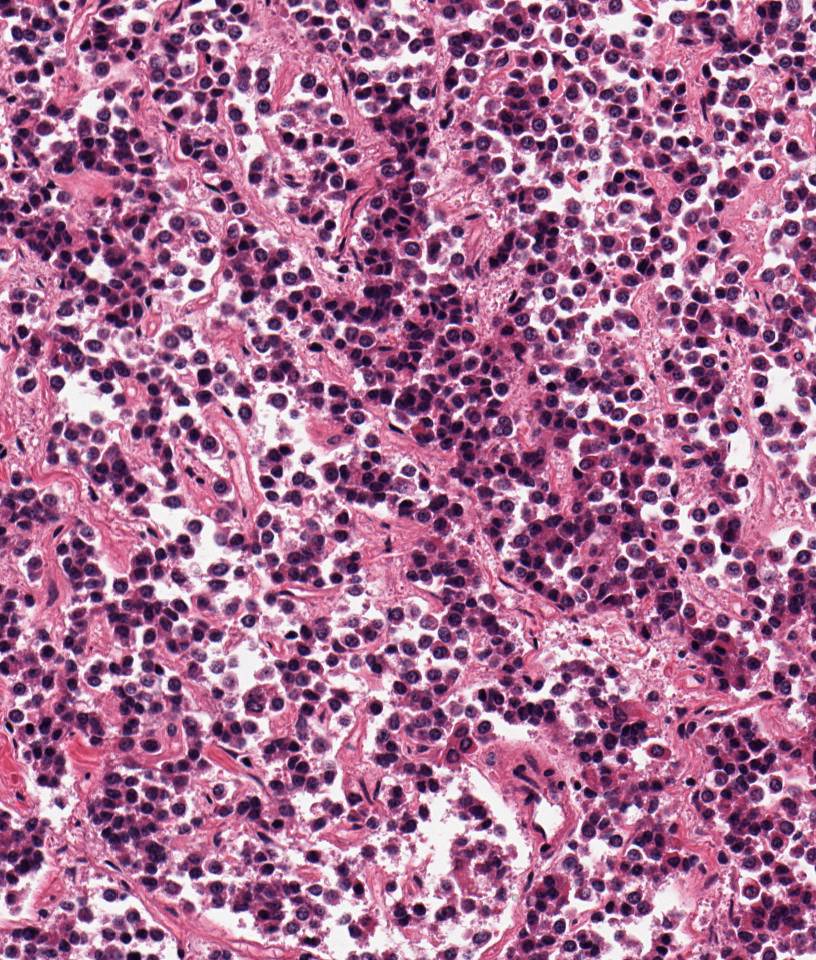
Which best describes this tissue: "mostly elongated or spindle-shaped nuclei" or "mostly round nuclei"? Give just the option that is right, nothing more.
Mostly round nuclei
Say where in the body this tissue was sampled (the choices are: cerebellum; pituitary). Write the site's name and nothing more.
pituitary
